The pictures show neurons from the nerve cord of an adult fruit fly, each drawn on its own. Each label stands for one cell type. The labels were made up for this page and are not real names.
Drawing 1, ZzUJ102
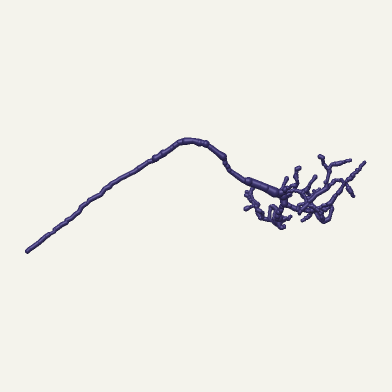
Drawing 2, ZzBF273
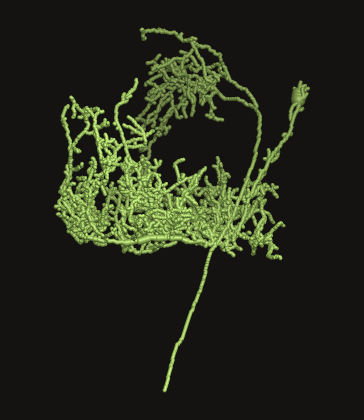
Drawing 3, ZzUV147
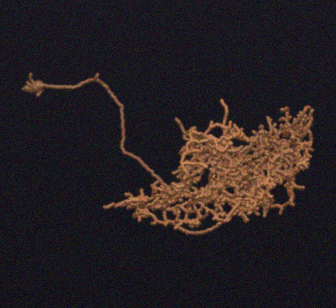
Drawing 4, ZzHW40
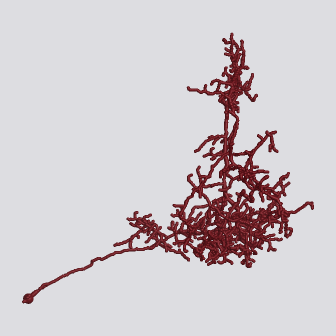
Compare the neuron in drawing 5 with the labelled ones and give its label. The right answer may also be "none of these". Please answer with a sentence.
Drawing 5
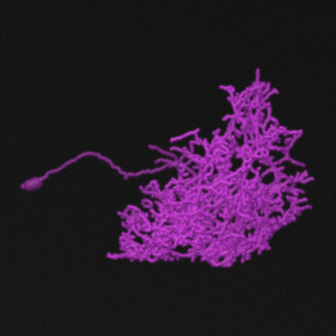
It belongs to none of these.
